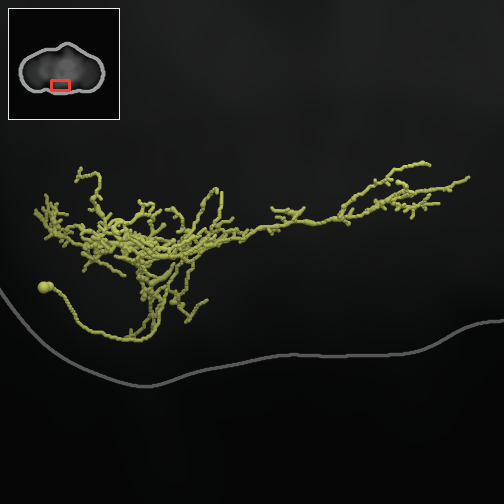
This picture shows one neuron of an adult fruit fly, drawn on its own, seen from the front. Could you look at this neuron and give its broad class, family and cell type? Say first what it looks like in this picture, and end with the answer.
The cell body is on the left of the picture. The picture shows dozens of branch ends. This is a central-brain intrinsic neuron. The family is hemilineage TRdm. Its cell type is GNG238.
